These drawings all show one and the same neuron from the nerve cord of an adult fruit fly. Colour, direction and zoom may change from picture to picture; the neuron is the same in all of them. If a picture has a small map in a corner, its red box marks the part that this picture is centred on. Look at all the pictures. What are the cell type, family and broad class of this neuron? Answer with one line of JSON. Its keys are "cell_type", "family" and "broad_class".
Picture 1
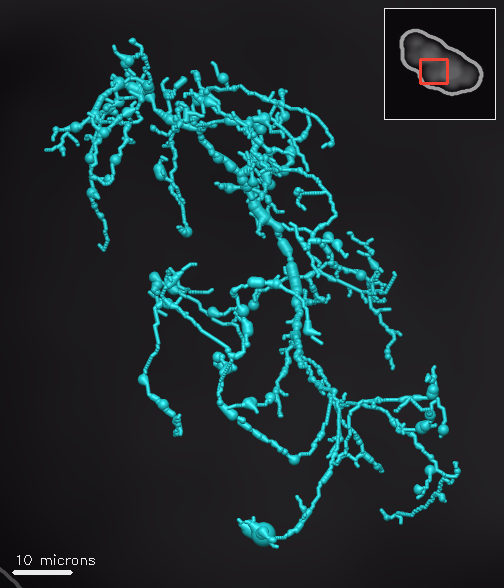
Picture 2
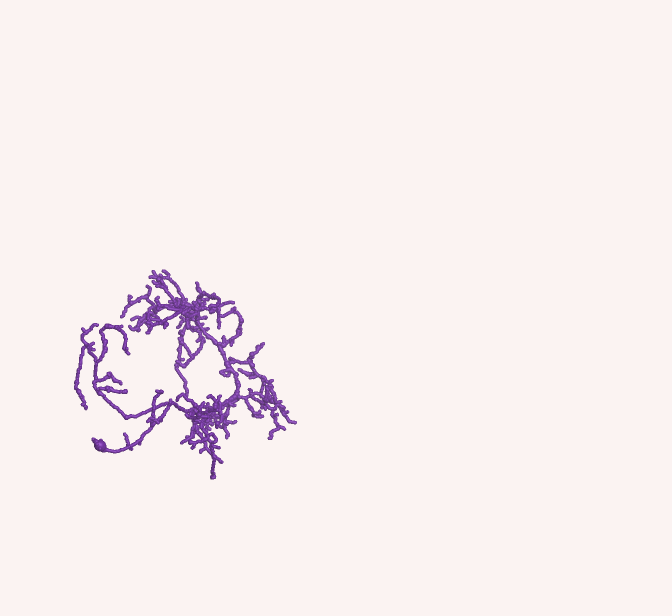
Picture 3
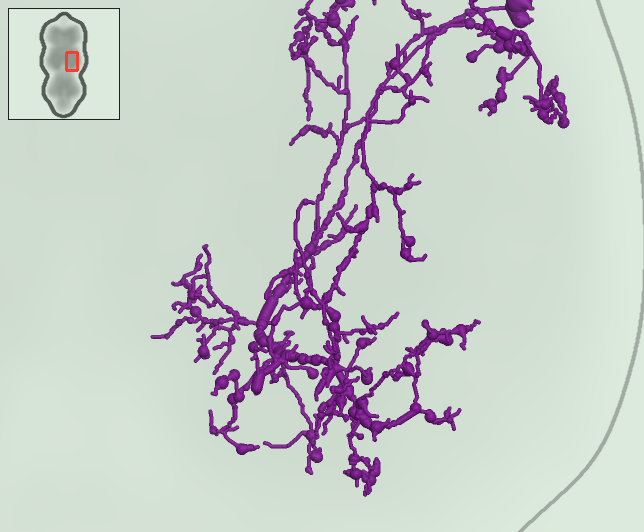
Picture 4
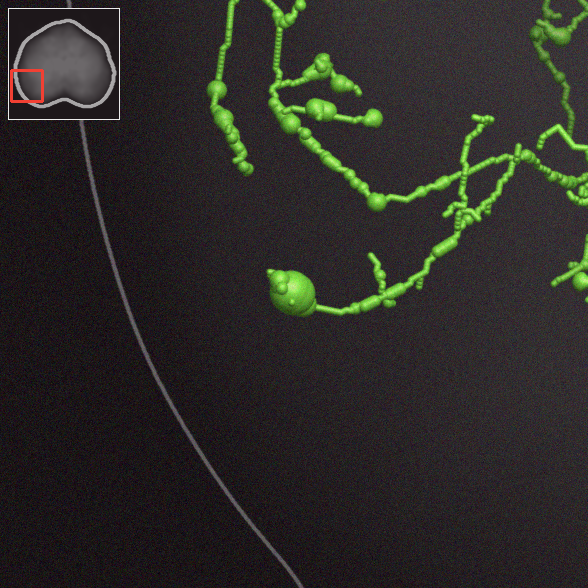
{"cell_type": "IN16B077", "family": "hemilineage 16B", "broad_class": "nerve-cord intrinsic neuron"}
